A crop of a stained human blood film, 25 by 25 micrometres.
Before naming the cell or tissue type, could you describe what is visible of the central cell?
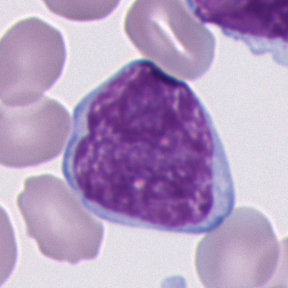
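So, the outline here is smooth, roughly a triangle with rounded corners. The nucleus is one single mass, not lobed at all. Look at the chromatin: finely granular with little pale gaps, no coarse dark clumps. And there are no vacuoles in the cytoplasm. That's a myeloblast.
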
